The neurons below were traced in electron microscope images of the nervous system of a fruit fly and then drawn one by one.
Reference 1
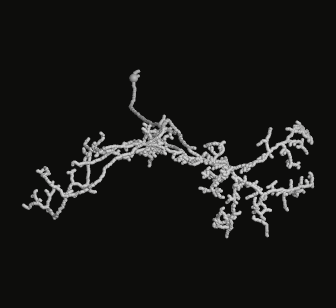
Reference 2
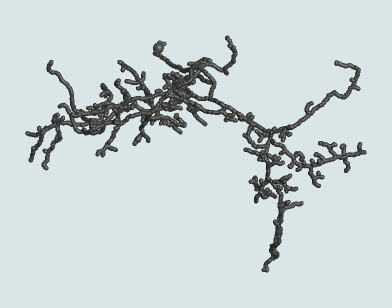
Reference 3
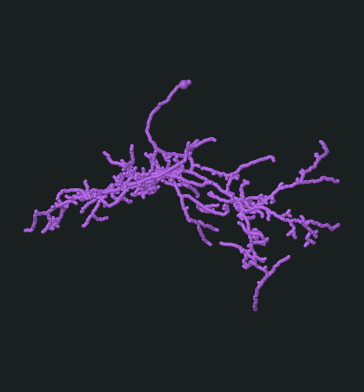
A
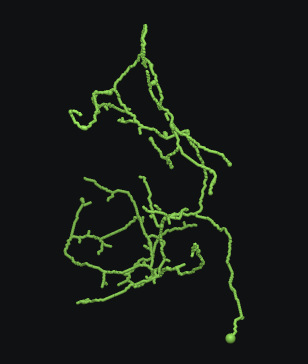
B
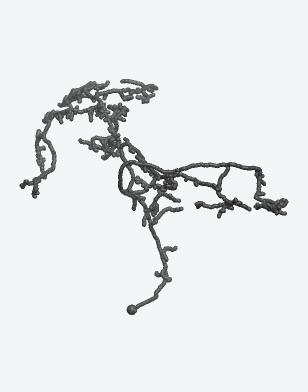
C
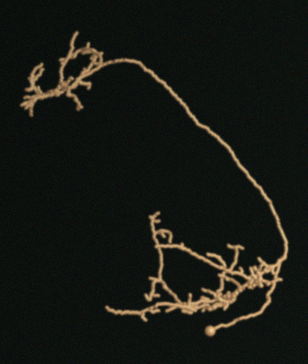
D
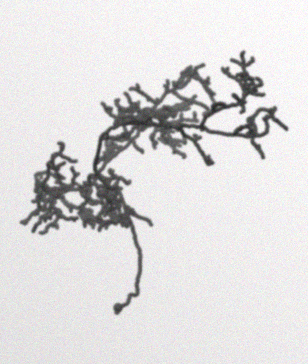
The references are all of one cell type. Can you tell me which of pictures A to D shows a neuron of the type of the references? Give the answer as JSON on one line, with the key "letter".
{"letter": "B"}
